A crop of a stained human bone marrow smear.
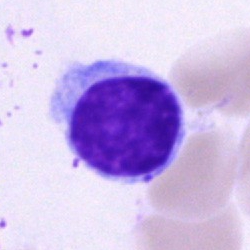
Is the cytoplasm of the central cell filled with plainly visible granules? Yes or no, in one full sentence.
No, the cytoplasm does not hold many granules; none are visible in it.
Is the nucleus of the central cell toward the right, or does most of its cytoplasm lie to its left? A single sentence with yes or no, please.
Yes, the nucleus is found toward the right, whether upper, middle or lower.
